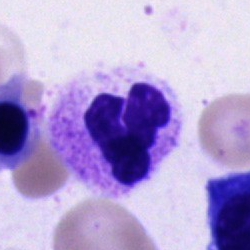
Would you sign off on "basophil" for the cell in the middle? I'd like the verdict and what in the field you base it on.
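That one's a segmented neutrophil, not a basophil. You can follow the dense, dark purple chromatin right through the nucleus.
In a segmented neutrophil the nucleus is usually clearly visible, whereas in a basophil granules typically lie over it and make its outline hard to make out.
No nucleoli show either.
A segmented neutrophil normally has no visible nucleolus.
Otherwise there are no vacuoles in the cytoplasm, and pale red cells sit close by, below and to the right.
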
